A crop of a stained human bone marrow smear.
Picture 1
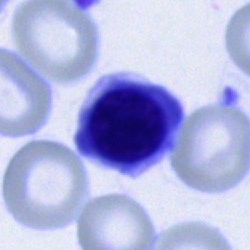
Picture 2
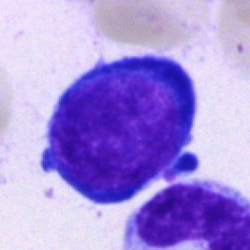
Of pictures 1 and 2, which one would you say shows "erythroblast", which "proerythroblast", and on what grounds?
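Let's start with the names: picture 1 shows the erythroblast, and picture 2 shows the proerythroblast. Look first at the chromatin. In the erythroblast it is dark purple and dense throughout the nucleus, and no nucleoli can be seen; in the proerythroblast it is finely granular and evenly spread, without coarse dark clumps. Now follow the outline: the erythroblast's is irregular and somewhat angular rather than smoothly round, while the proerythroblast has small rounded blue blebs protruding from its left and lower right edges. The cytoplasm differs in shade and in shape as well. Around the erythroblast it is a scant rim of blue; around the proerythroblast it is a thin rim stained deep blue, widest at the upper right of the cell. Neither cell shows granules in its cytoplasm, and the erythroblast has no visible vacuoles either. The nucleated cell with darker, clumped chromatin in the lower right corner of picture 2 is a neighbour, not the cell meant.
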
